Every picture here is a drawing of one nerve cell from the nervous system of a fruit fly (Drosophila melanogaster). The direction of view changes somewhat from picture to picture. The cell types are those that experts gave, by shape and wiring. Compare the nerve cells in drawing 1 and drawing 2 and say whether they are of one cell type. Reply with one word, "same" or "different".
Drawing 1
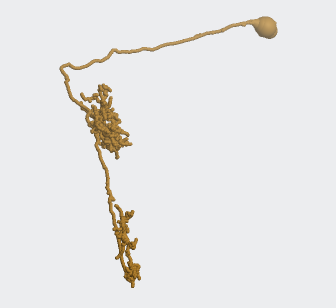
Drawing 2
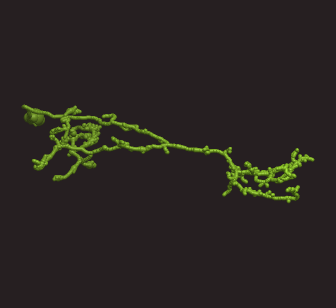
different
